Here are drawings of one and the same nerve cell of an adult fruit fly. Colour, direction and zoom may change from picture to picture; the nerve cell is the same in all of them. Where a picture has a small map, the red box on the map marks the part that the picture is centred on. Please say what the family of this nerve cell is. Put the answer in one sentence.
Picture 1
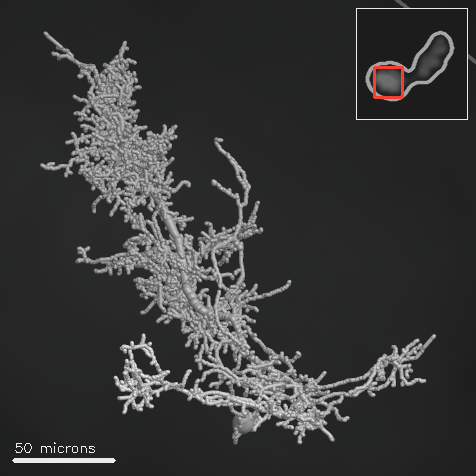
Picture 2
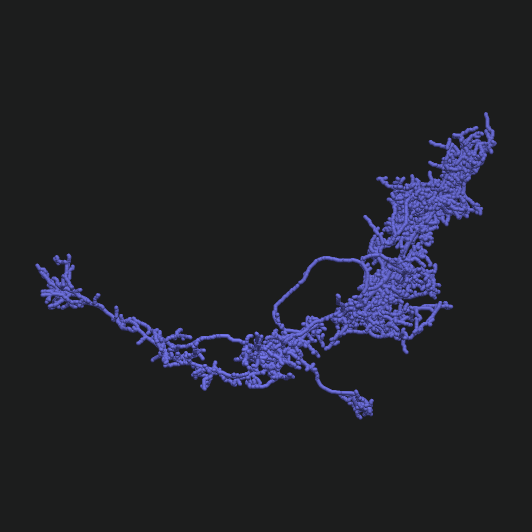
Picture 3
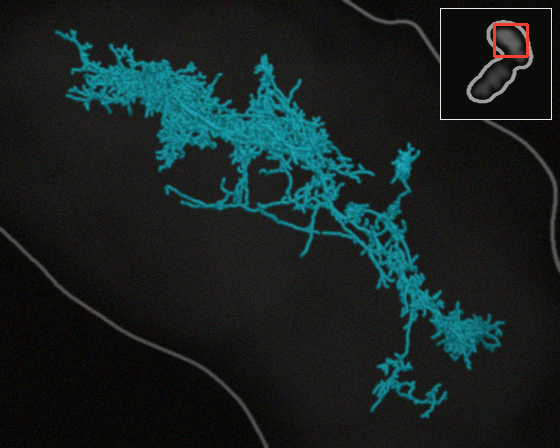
The family is hemilineage VESa1.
